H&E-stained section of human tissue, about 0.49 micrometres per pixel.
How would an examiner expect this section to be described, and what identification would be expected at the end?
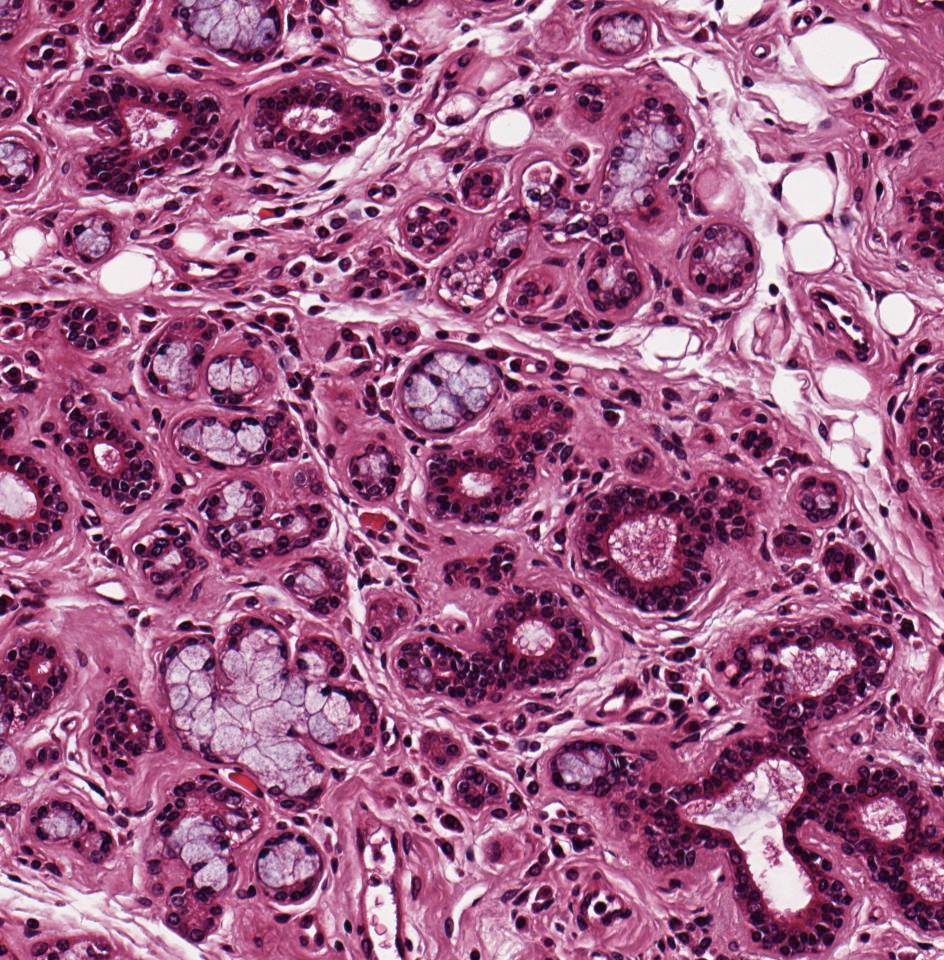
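Closely packed small rounded gland units fill the field between thin bands of pink fibrous stroma. Mucous units have pale bluish-grey foamy cytoplasm and flattened basal nuclei; serous ones, darker pink granular cytoplasm and round basal nuclei around a small lumen. That's minor salivary gland.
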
